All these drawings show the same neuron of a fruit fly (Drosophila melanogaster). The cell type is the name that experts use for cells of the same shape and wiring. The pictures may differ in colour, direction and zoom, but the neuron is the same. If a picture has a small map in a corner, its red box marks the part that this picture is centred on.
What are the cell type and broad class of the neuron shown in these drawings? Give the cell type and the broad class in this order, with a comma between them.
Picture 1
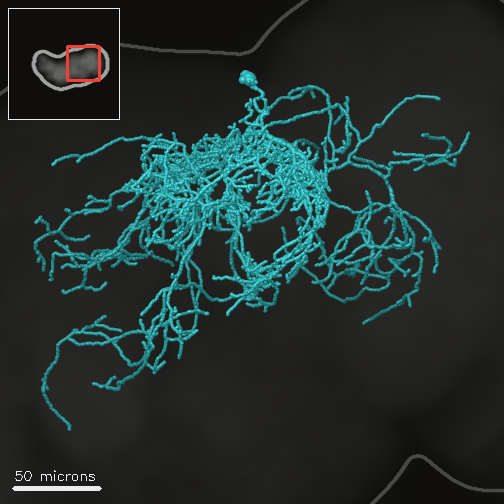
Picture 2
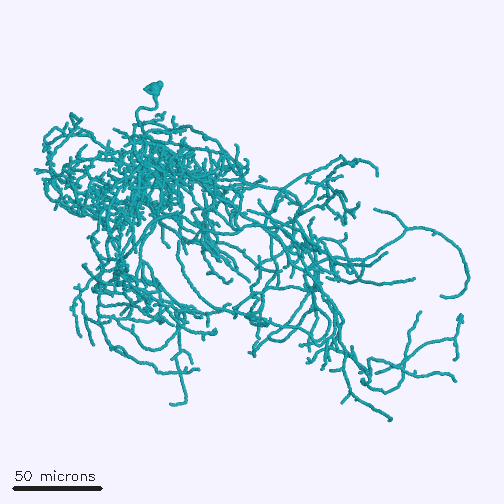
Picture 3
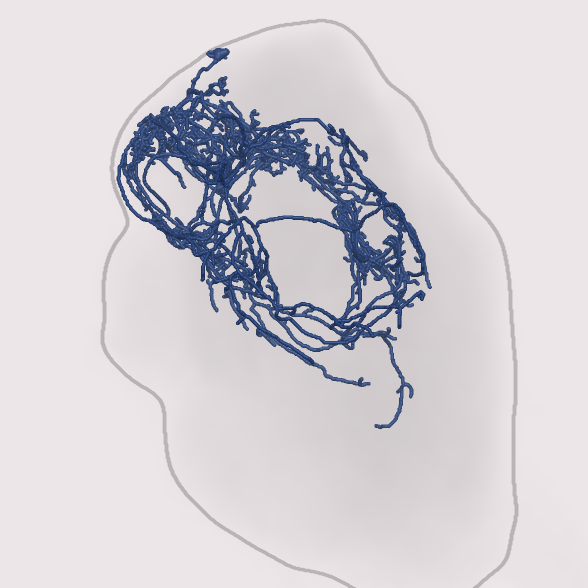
SMP048, central-brain intrinsic neuron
